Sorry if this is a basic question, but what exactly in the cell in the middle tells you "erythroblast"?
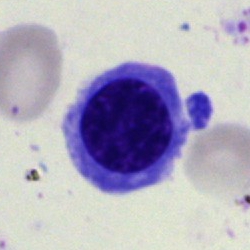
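For this erythroblast, the picture shows a roughly round cell outline with a slightly irregular, uneven edge. The cytoplasm forms a moderate rim that stains deep blue. No granules are seen in the cytoplasm. At the right edge of the cell sits a small rounded blue bleb.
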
